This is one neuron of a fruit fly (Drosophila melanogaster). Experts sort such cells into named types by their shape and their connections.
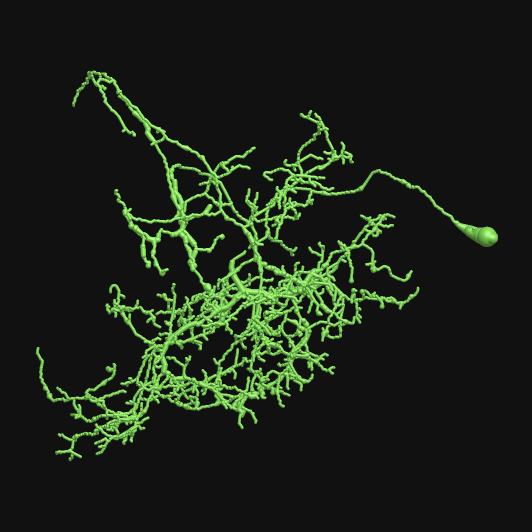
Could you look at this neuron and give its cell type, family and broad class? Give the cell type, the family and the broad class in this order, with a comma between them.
SAD049, hemilineage ALl1_ventral, central-brain intrinsic neuron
